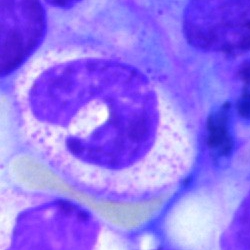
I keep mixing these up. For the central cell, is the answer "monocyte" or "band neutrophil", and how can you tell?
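This cell is a band neutrophil, not a monocyte.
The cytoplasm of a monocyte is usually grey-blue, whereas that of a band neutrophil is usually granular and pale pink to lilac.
Here the cytoplasm is plentiful and very pale, with fine pink-violet granules scattered through all of it, which agrees with a band neutrophil. The nucleus forms a single curved, C-shaped band wrapped around a pale central space, and the outline of the cell is roughly round.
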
